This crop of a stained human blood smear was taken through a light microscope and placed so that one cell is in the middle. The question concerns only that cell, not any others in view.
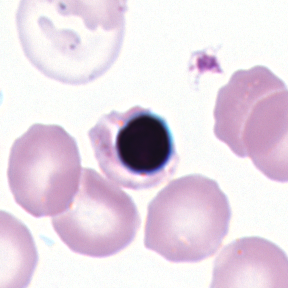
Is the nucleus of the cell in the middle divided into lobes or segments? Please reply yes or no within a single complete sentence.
No, what this cell has is an undivided, compact round, oval or kidney-shaped nucleus.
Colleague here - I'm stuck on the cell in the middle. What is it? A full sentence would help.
Centrally within this crop lies a normoblast.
